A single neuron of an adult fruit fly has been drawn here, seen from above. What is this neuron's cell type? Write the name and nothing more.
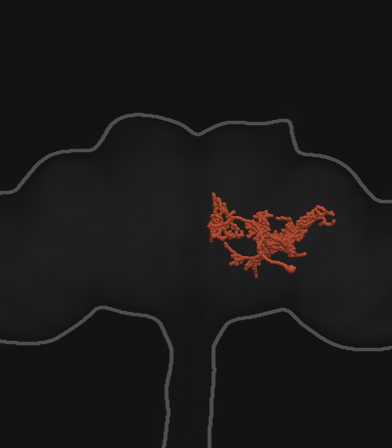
CL368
